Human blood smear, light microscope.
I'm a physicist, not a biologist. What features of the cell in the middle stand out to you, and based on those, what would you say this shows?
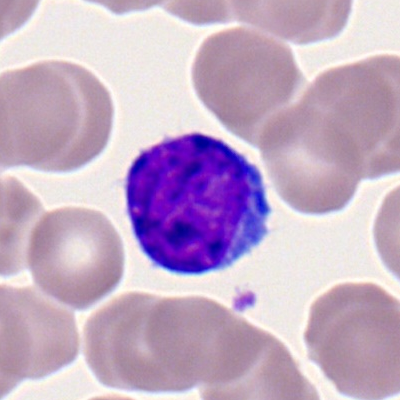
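Outline roughly round. Nucleus fills nearly whole cell. Chromatin dense, coarsely clumped, dark purple. Fine hair-like projections at upper left edge. Lymphocyte.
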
